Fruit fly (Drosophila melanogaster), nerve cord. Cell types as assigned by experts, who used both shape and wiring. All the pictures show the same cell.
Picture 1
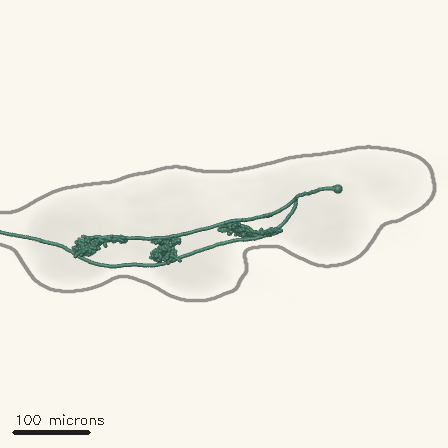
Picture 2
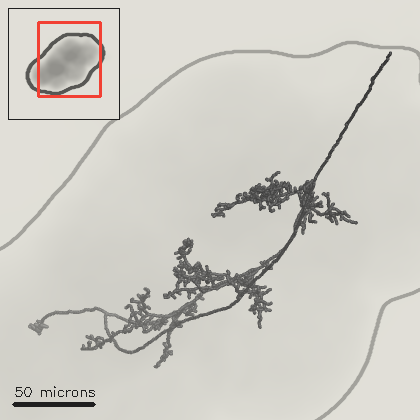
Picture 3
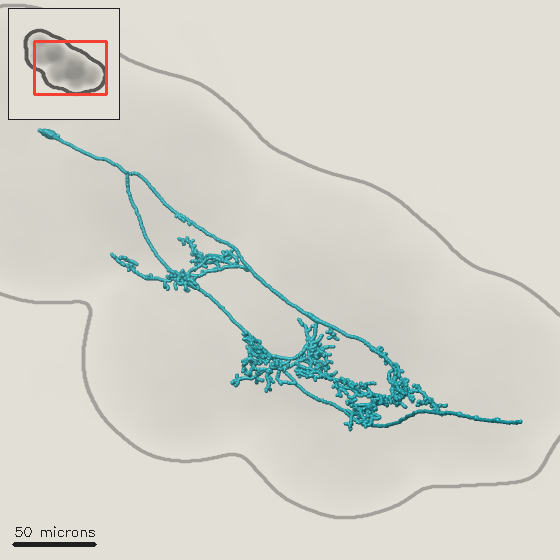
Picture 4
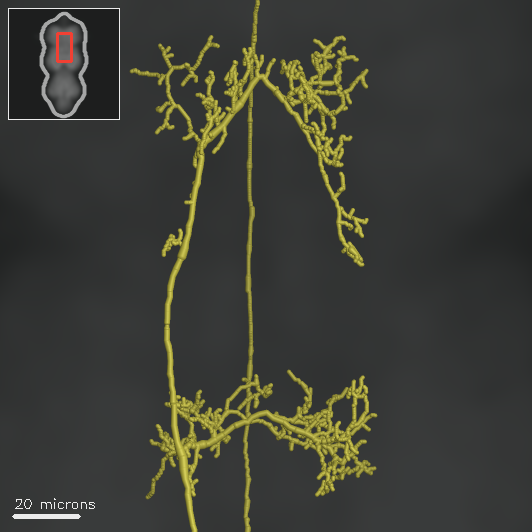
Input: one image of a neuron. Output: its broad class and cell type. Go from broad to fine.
ascending neuron; ANXXX098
